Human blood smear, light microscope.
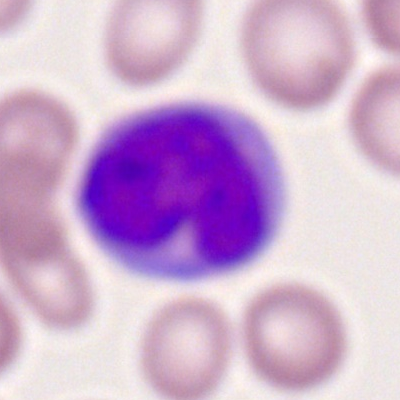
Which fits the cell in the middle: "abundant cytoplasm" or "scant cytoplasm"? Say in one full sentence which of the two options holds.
This cell has scant cytoplasm, no more than a thin rim.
